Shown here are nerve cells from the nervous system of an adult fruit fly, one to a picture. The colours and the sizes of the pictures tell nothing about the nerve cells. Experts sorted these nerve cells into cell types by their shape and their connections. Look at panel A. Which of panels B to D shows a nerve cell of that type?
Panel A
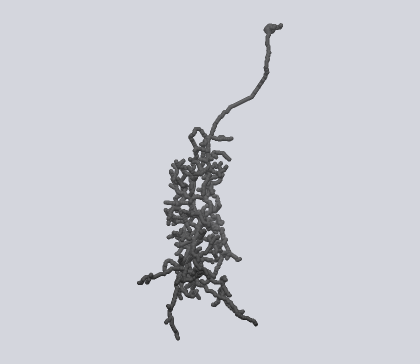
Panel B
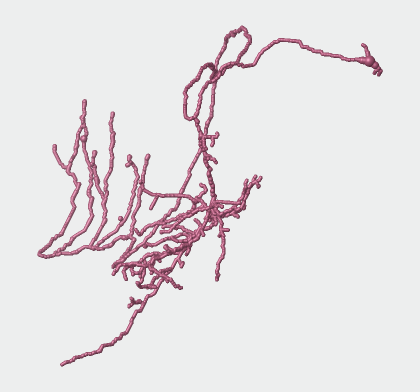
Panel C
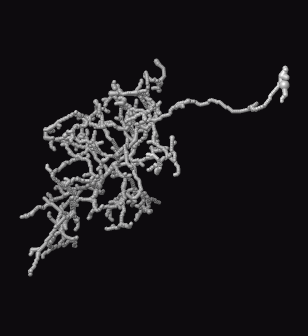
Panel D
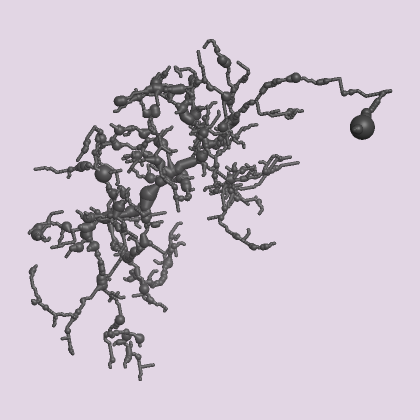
D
